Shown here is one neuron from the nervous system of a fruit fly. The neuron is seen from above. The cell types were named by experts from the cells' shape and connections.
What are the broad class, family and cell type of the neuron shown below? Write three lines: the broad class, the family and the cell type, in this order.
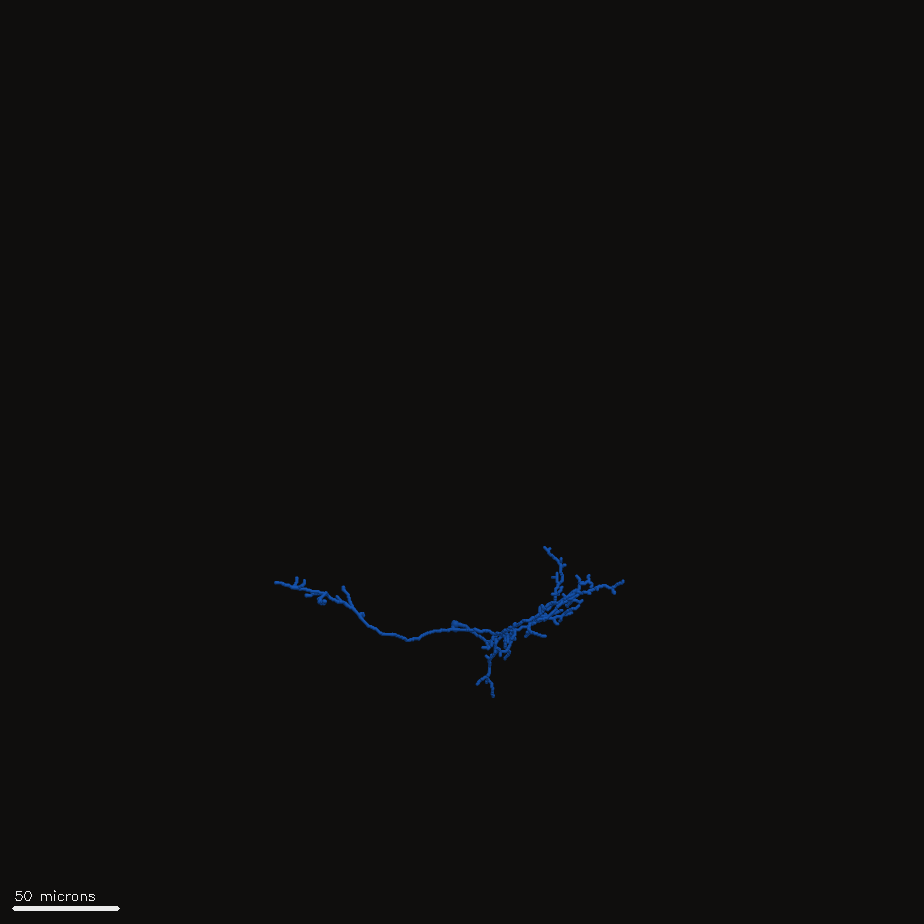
central-brain intrinsic neuron
hemilineage LB3
GNG618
